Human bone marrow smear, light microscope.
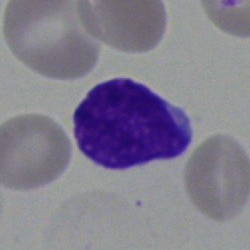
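Lymphocyte, with an irregular outline that is broad on the left and narrows toward the right. The nucleus fills almost the whole cell, and I can make out no distinct nucleolus in it. What cytoplasm is visible is pale lilac-blue.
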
